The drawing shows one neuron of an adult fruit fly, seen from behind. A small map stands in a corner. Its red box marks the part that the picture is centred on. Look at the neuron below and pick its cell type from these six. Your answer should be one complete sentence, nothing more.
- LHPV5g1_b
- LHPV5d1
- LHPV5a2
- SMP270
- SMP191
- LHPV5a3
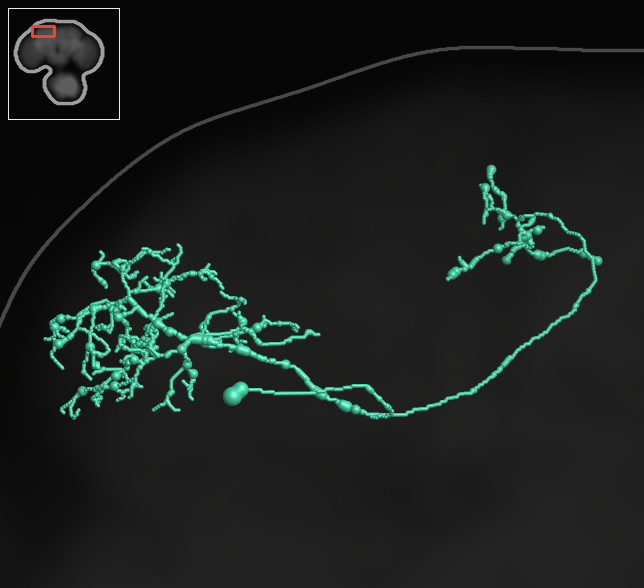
The neuron is typed under the name LHPV5a2.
